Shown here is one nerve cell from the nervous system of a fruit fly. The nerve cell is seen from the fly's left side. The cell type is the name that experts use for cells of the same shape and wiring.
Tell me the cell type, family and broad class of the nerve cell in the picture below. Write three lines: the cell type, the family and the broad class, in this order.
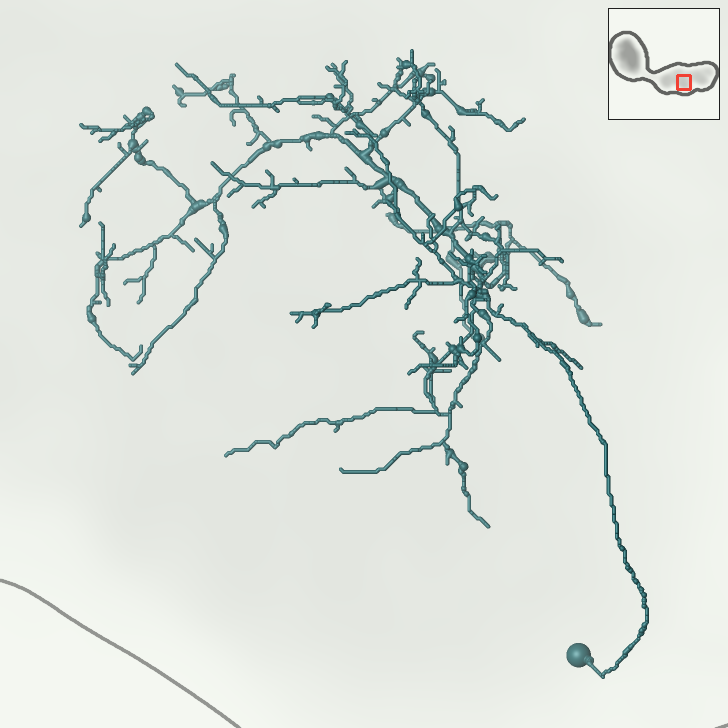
IN04B104
hemilineage 04B
nerve-cord intrinsic neuron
